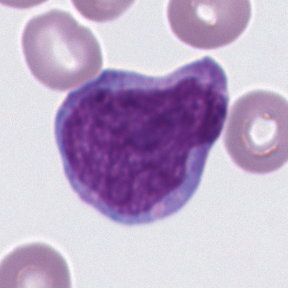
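Atypical promyelocyte at the centre of a stained peripheral blood smear. Its outline is irregular and angular, with a pointed corner at the upper right, and the nucleus fills most of the cell, roughly following that outline. The cytoplasm is pale greyish blue, deepening to a stronger blue at the edge, and shows no distinct granules.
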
